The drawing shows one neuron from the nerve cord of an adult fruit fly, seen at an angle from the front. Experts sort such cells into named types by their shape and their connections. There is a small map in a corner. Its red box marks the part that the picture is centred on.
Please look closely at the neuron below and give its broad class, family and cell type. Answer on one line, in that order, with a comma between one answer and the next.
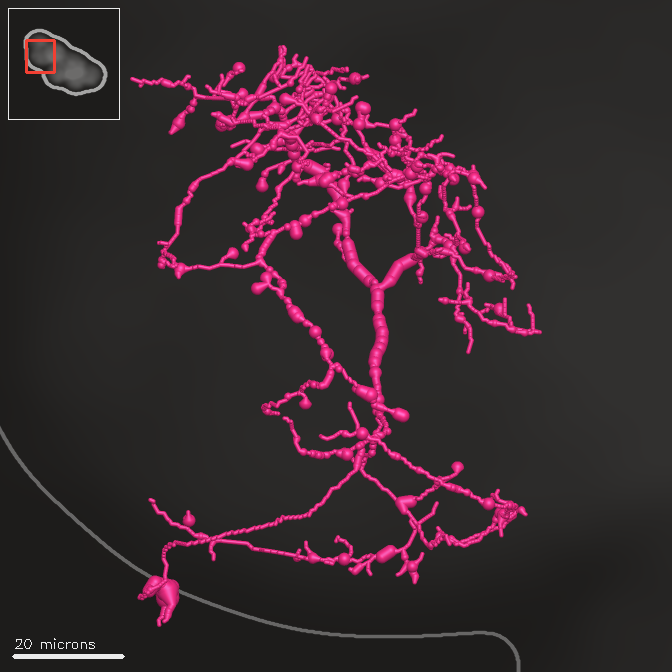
nerve-cord intrinsic neuron, hemilineage 16B, IN16B053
